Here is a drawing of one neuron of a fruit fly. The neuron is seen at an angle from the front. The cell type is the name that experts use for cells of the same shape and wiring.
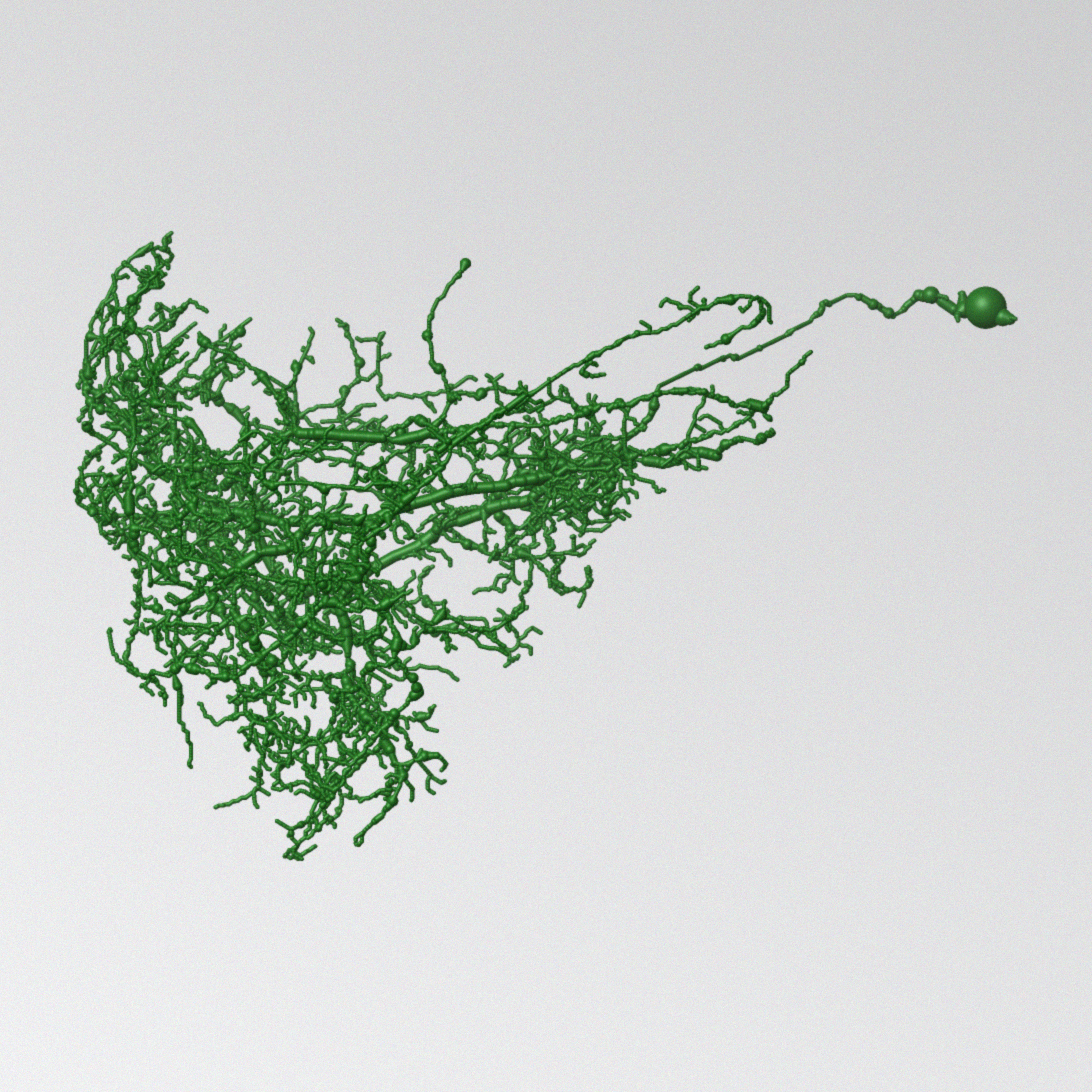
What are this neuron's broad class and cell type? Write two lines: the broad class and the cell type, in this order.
central-brain intrinsic neuron
AVLP500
